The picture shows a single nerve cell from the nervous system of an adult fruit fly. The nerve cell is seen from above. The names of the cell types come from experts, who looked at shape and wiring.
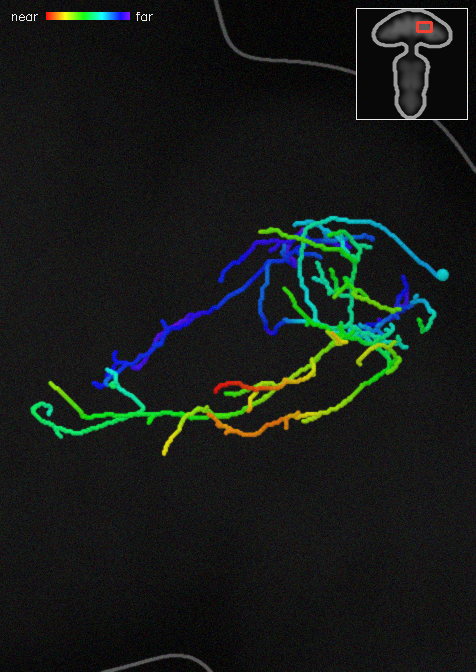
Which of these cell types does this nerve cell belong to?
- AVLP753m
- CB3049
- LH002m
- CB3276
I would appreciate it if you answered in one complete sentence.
The cell type this nerve cell represents is CB3276.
